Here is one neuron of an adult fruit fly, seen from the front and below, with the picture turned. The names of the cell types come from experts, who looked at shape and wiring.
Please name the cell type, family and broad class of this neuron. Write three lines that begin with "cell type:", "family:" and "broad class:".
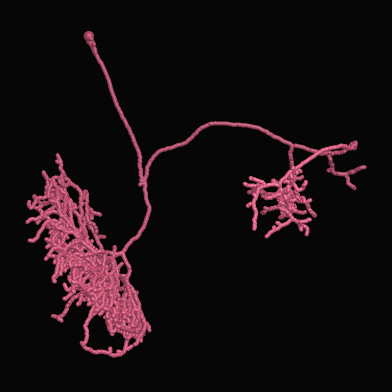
cell type: LoVP90a
family: hemilineage LHl4_posterior
broad class: visual projection neuron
